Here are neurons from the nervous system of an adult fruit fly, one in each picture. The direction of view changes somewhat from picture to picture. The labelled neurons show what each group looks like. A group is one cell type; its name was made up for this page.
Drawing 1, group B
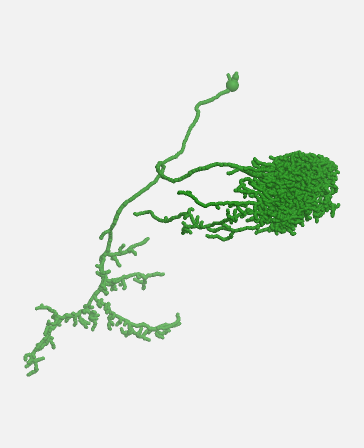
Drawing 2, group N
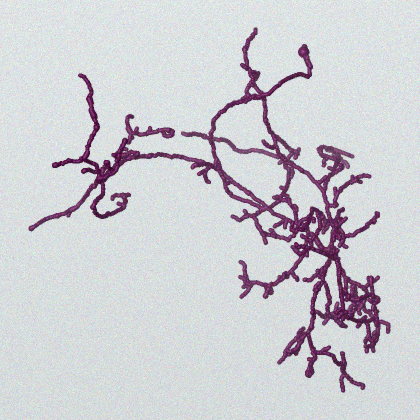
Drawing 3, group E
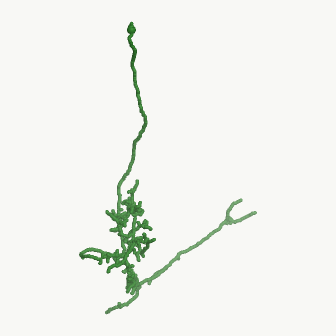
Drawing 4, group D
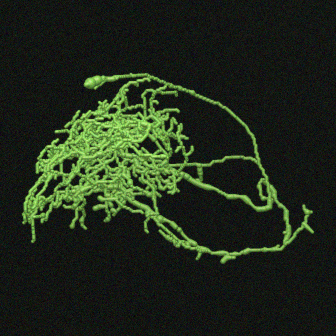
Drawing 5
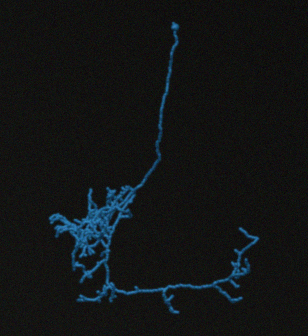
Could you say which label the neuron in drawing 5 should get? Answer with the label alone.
group E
